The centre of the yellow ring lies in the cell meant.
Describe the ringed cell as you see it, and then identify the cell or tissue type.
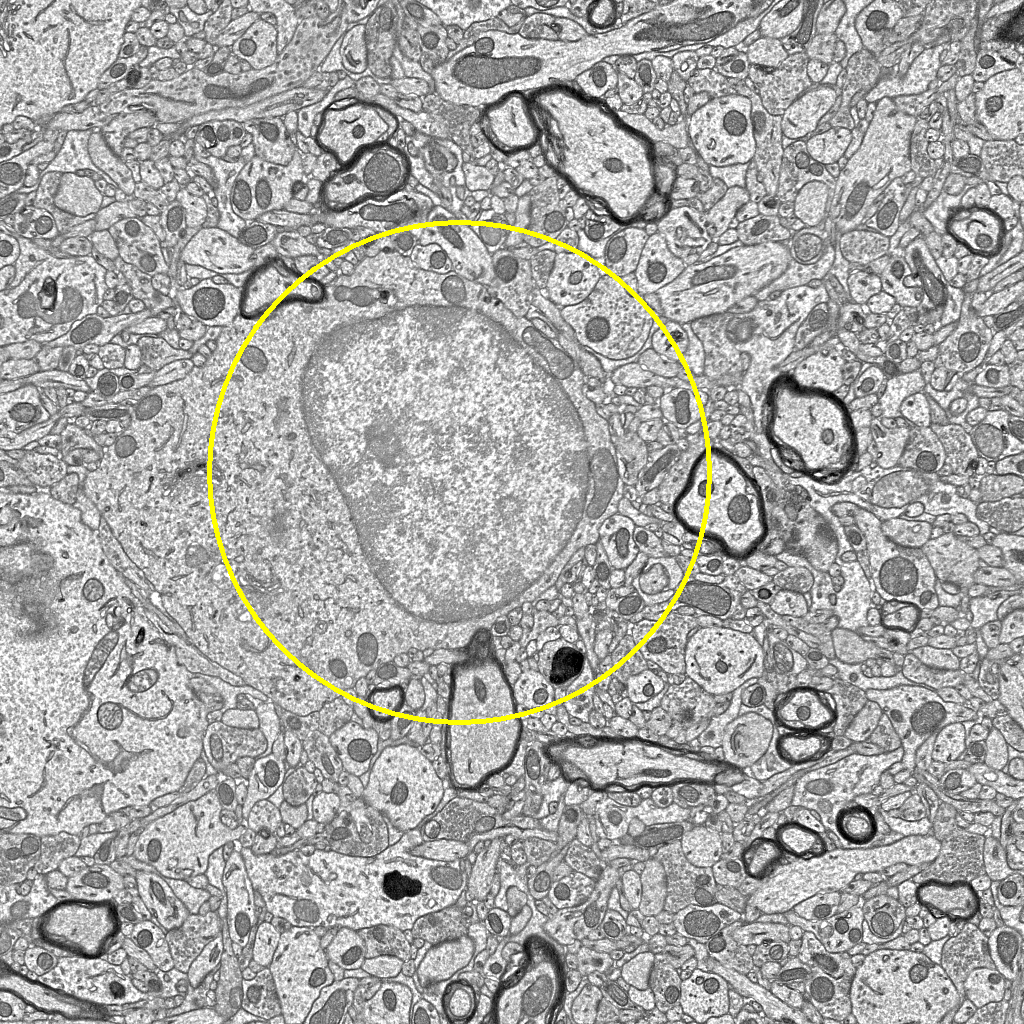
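The nuclear envelope runs smoothly, without deep folds. Cytoplasm is broad on the left of the nucleus and thin on the right, and it shows no conspicuous parallel stacks of rough endoplasmic reticulum. The cell is an oligodendrocyte.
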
